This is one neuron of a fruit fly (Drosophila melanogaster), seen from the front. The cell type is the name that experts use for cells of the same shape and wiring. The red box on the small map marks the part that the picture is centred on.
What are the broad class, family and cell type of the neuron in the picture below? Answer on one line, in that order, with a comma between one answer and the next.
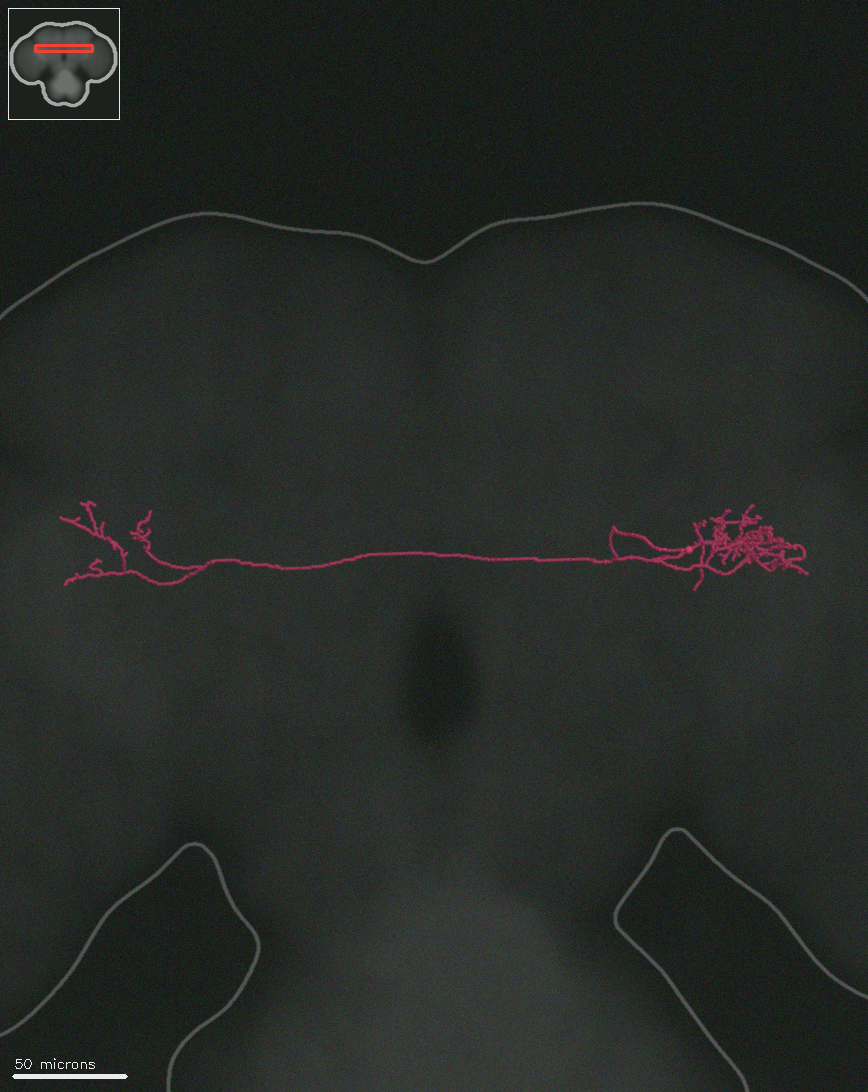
central-brain intrinsic neuron, hemilineage VLPa2, CB0743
